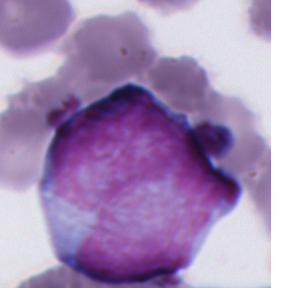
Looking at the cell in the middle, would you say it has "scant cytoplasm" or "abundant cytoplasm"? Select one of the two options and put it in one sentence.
Around its nucleus, the cell has no more than a narrow rim of cytoplasm.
